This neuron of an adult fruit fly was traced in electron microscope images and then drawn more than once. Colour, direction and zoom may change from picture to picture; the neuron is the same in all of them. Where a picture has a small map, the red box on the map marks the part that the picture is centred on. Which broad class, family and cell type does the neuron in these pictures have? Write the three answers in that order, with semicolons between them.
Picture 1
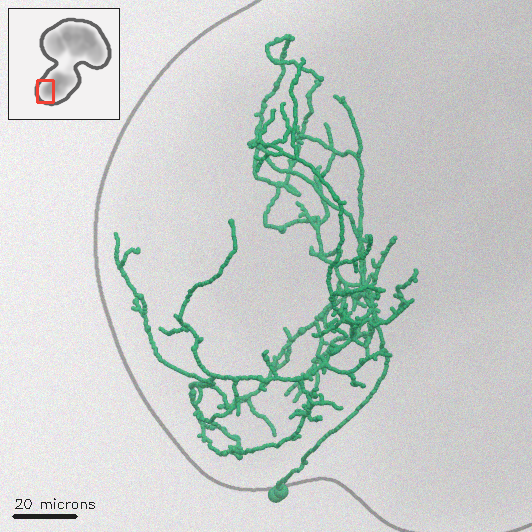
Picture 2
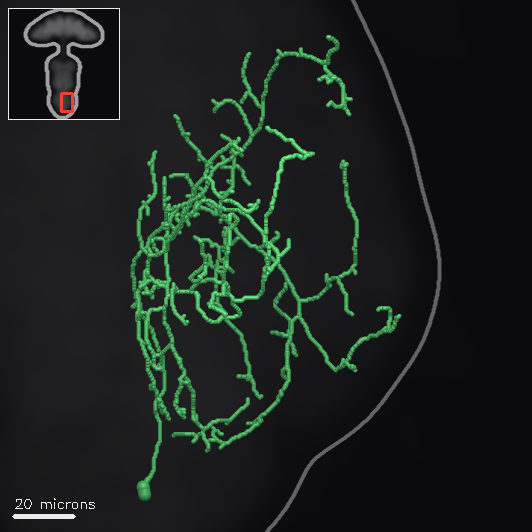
nerve-cord intrinsic neuron; hemilineage 04B; IN04B068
